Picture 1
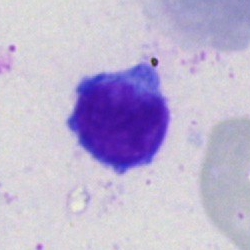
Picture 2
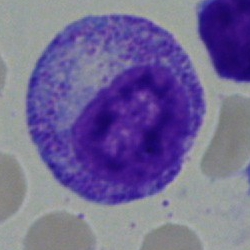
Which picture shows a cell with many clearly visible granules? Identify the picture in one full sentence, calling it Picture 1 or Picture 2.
Picture 2 shows a cell whose cytoplasm holds many visible granules.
